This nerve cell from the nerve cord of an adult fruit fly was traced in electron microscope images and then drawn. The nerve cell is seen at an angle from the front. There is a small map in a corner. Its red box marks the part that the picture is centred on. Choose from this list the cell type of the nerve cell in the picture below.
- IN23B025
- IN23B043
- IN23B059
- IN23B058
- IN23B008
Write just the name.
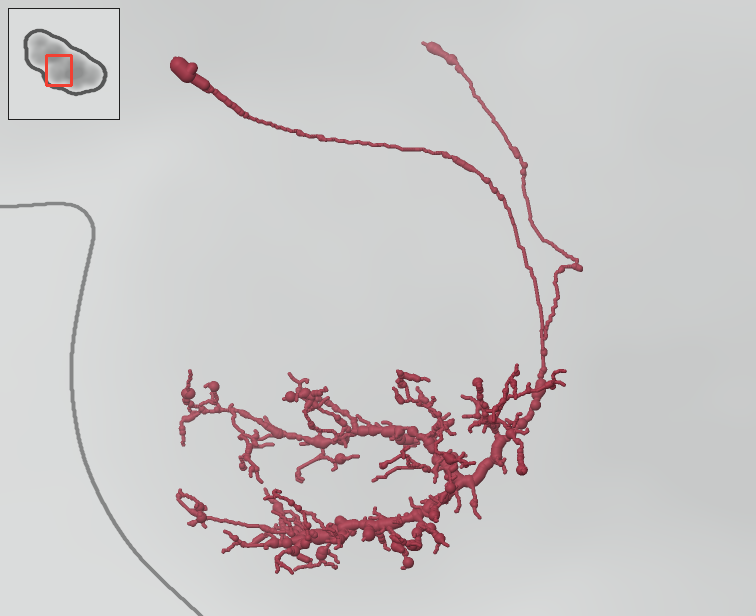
IN23B043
